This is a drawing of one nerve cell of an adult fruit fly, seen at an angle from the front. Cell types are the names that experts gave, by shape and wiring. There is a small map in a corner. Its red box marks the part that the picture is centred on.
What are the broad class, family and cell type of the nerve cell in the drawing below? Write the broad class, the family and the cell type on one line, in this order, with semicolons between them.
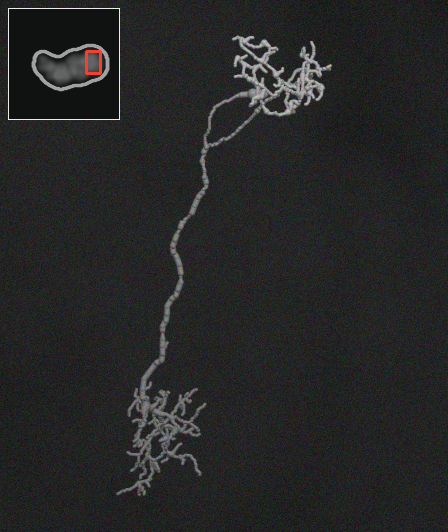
visual projection neuron; hemilineage VPNd2; LC10c-2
